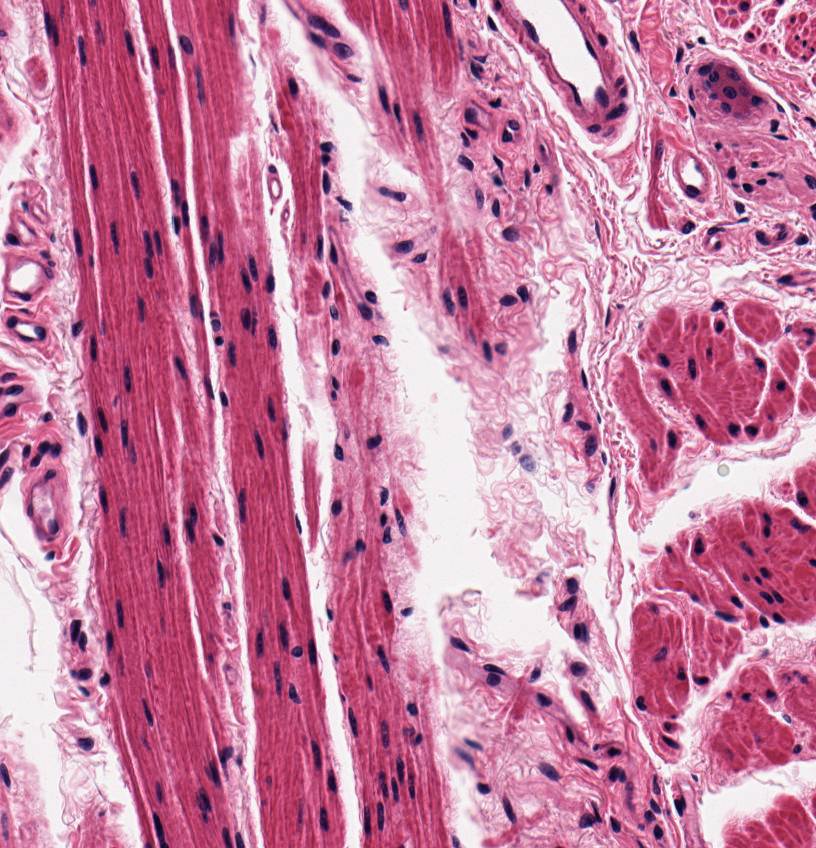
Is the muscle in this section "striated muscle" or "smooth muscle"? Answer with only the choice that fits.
Smooth muscle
